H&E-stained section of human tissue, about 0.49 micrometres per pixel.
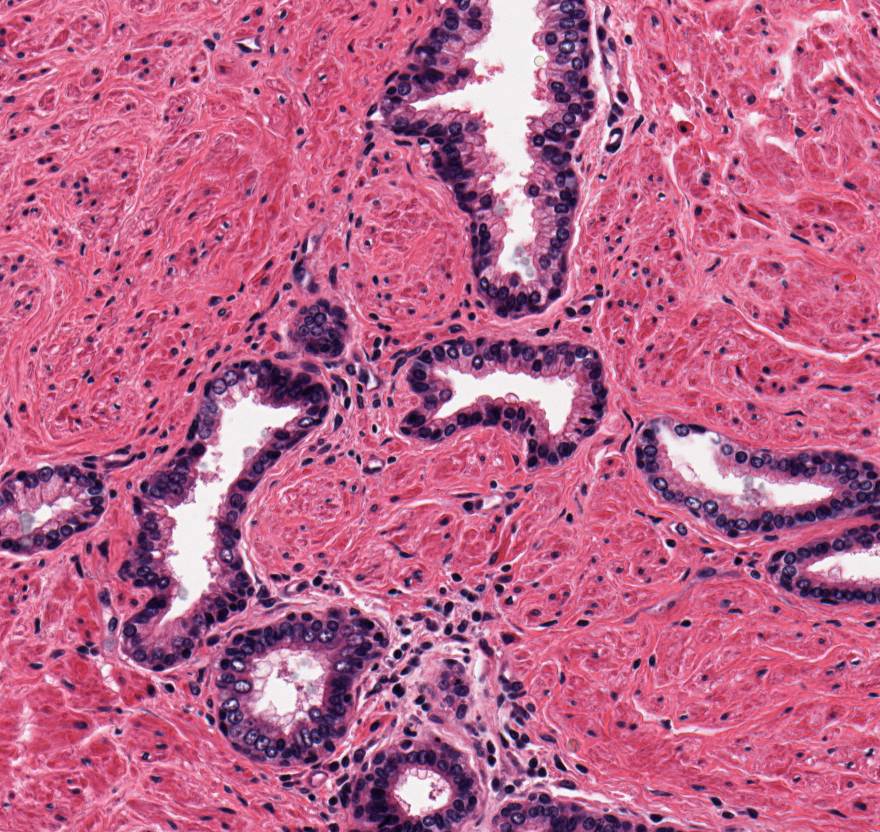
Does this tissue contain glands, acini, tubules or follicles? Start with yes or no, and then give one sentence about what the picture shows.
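Yes. Scattered glands lie separated by broad areas of pink stroma, with most glands in the centre and lower half of the field.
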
